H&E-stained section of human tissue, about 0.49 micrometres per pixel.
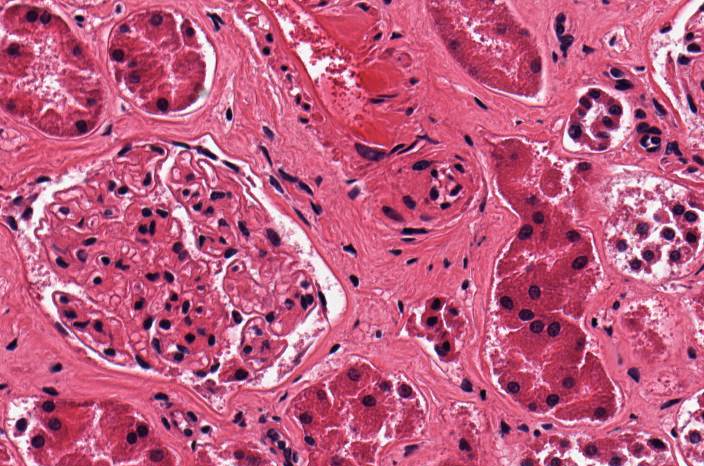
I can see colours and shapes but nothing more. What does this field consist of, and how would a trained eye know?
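The field shows the cortical labyrinth of the kidney. The deciding feature is the glomerulus at the left, a lobulated capillary tuft crowded with many small dark nuclei inside a thin-walled Bowman's capsule.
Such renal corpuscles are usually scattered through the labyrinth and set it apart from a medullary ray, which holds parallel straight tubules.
Between the tubules the tissue is widened by dense pink collagen with scattered spindle-shaped nuclei, and no fat cells appear anywhere.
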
